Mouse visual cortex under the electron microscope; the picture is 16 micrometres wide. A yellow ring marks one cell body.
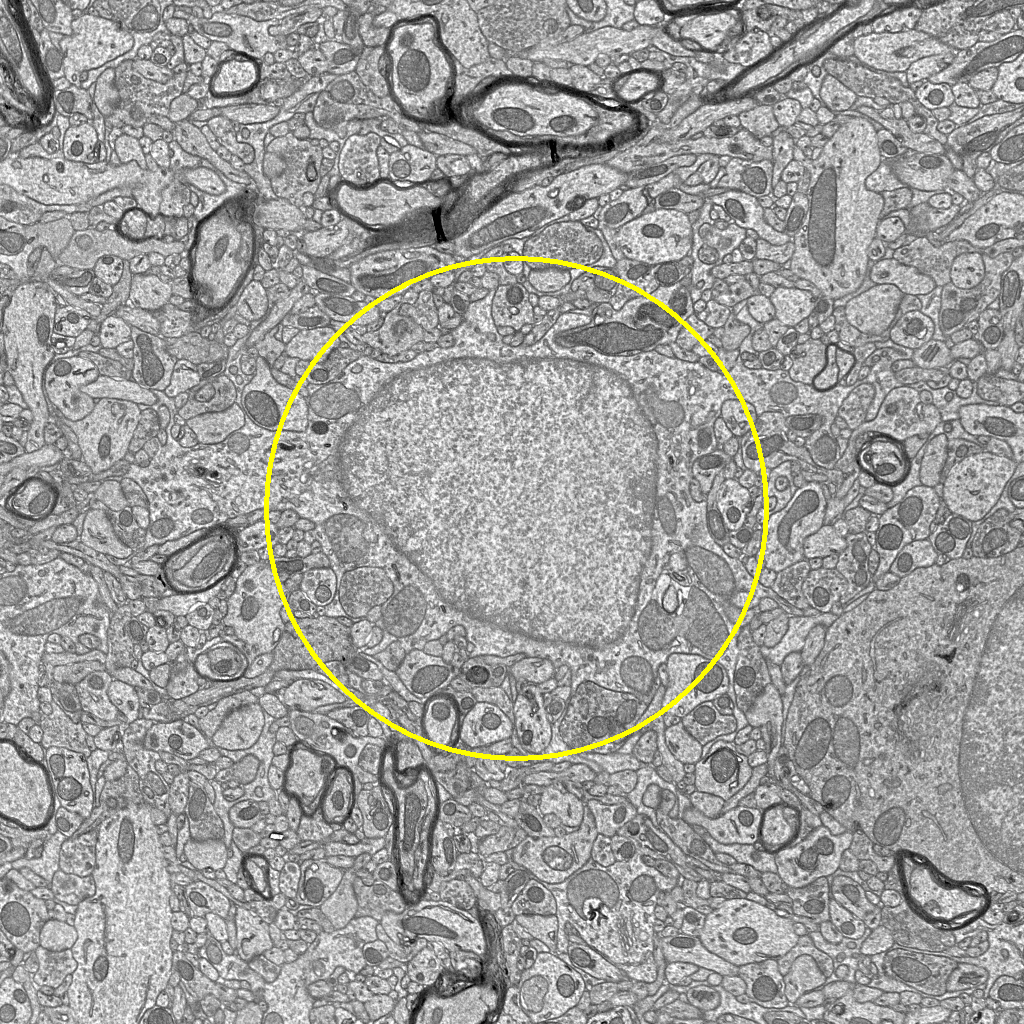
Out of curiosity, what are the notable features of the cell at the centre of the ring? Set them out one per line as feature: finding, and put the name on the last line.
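Nucleus: whole outline within the ring in this plane
Envelope: smooth, no deep infoldings
Chromatin: pale, finely granular, evenly spread, no large dark clumps
Nucleolus: none distinct
Name: astrocyte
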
